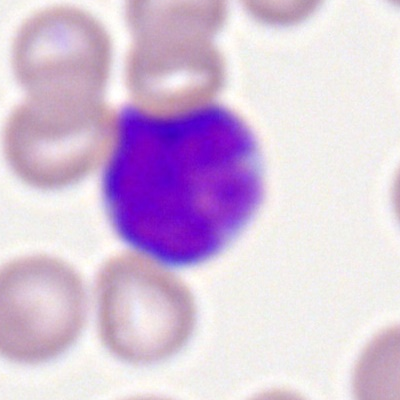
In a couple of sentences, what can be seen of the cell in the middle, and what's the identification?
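Looking first at the outline: roughly round, though the edges bulge a little unevenly. The nucleus takes up nearly the whole cell, and the cytoplasm is scant, with no broad rim visible around the nucleus. The chromatin reads as dense and dark purple, with a few paler patches toward the right. This is a myeloblast.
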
